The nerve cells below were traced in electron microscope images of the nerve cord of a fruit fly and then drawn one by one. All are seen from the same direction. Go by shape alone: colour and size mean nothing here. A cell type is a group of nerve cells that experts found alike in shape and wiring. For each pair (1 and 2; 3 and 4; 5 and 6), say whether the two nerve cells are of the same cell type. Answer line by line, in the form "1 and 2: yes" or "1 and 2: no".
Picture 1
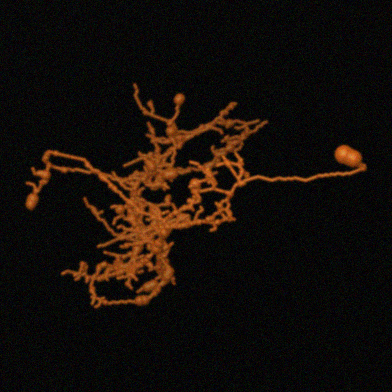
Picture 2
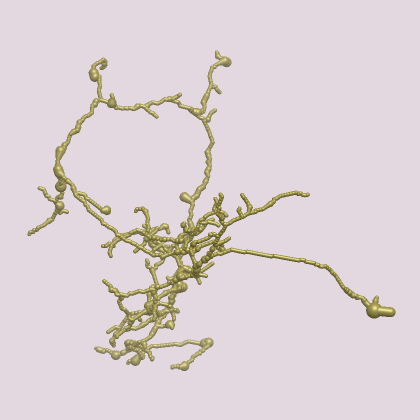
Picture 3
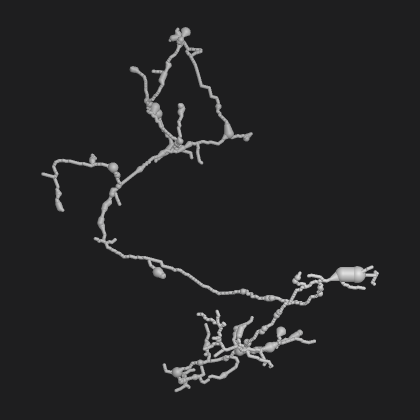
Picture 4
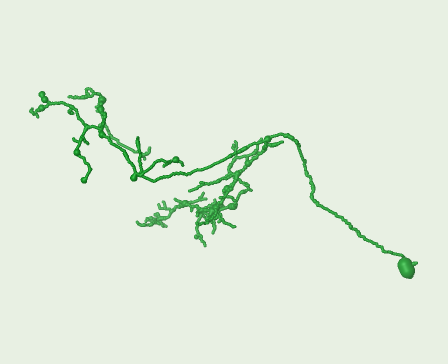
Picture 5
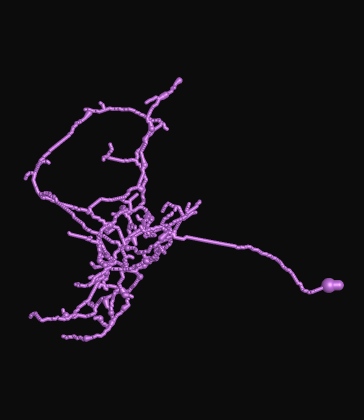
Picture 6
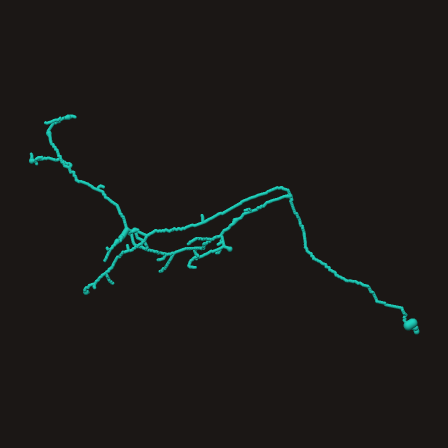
1 and 2: no
3 and 4: yes
5 and 6: no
